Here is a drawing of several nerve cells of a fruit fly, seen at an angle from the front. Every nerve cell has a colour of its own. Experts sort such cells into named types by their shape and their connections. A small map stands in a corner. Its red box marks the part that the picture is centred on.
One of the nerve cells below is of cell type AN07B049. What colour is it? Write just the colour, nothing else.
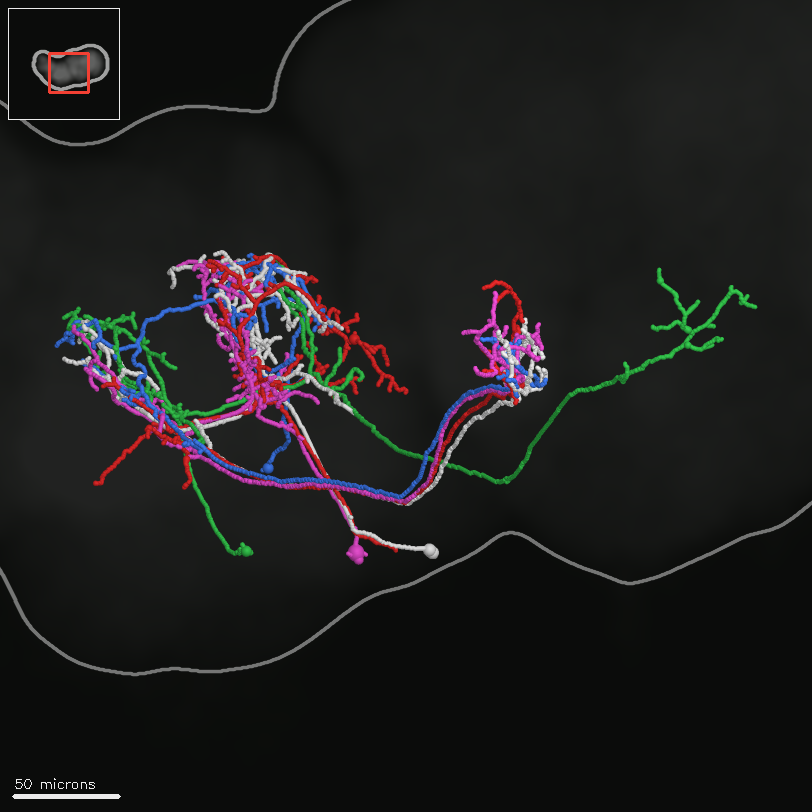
white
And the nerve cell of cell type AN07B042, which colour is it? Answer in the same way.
red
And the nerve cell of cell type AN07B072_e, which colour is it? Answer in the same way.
green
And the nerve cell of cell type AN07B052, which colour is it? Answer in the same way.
magenta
